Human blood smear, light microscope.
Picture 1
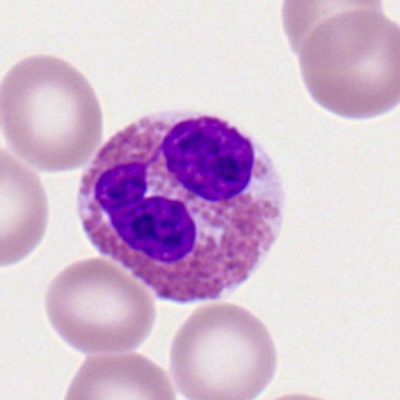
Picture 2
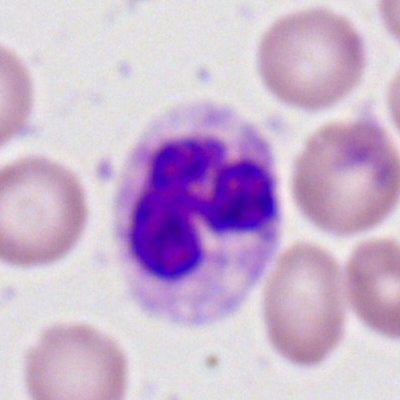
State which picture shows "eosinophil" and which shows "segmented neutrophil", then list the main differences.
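What I see in picture 1 is the eosinophil, and picture 2 holds the segmented neutrophil. The granules set them apart: the eosinophil's cytoplasm is filled with coarse reddish-pink granules, while the neutrophil's plentiful, pale lilac-pink cytoplasm holds only fine, faint lilac ones.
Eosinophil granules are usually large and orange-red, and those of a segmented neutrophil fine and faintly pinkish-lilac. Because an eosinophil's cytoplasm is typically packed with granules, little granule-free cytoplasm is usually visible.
Several features are shared, though: in both, the nucleus is divided into separate lobes, the chromatin is dark purple, coarsely clumped in the eosinophil and densely clumped in the neutrophil, and no nucleoli are visible. The eosinophil also has a round, smooth outline, with red blood cells lying around it on several sides.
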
